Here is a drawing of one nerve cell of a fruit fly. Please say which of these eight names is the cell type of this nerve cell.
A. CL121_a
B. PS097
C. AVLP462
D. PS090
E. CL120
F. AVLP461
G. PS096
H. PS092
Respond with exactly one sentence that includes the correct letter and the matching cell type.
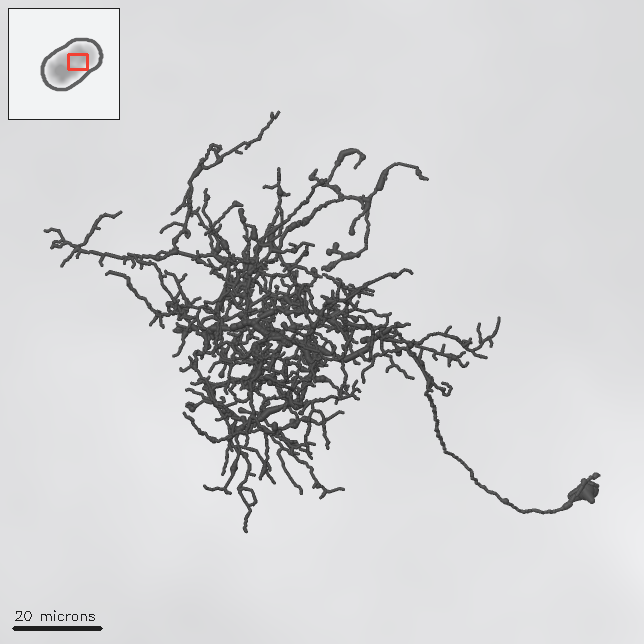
Option D holds the cell type of the nerve cell, PS090.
